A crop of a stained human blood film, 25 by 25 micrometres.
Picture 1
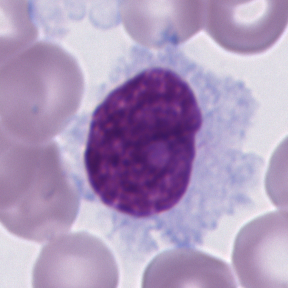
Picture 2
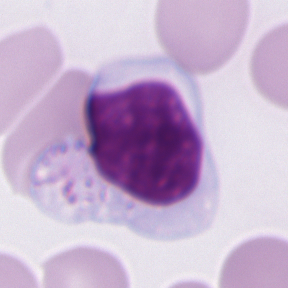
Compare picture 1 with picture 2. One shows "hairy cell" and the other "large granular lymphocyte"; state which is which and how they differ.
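Picture 1 is the hairy cell, and picture 2 is the large granular lymphocyte. In picture 1 the chromatin is deep purple with a mottled, patchy texture, and there's one pale round spot in the lower half of the nucleus. Its cytoplasm is abundant and pale greyish blue, going all the way round the nucleus and widest on the right. In picture 2 the chromatin is dark purple, the nucleus is oval in outline, and the cytoplasm is a very pale greyish blue. The outline of that cell is irregular rather than round. Picture 2 also has a few small dark purple dots in the cytoplasm at the lower left.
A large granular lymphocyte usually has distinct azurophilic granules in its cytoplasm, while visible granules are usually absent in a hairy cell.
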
